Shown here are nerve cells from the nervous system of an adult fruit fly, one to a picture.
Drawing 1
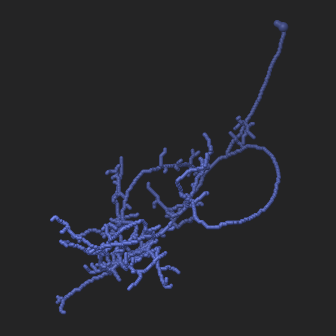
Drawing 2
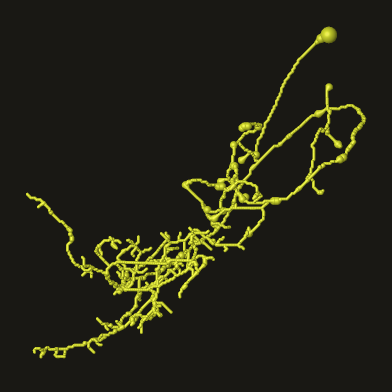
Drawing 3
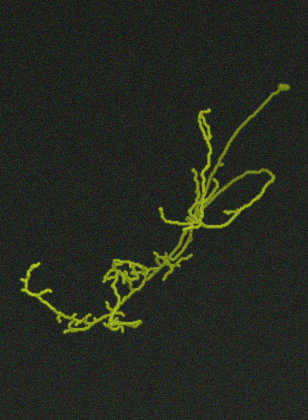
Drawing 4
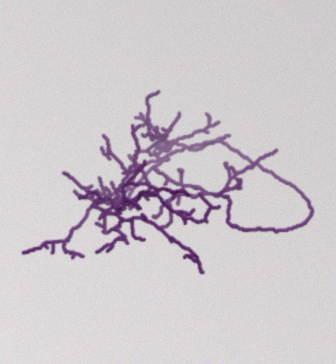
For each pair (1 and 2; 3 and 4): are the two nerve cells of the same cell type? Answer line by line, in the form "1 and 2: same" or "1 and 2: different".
1 and 2: different
3 and 4: different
